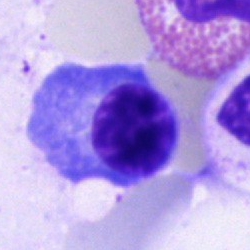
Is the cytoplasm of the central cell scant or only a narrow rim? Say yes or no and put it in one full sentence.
No, the cell holds plenty of cytoplasm around the nucleus.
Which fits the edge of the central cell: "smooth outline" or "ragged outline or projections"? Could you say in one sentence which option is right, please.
This cell's outline is not smooth but rough.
